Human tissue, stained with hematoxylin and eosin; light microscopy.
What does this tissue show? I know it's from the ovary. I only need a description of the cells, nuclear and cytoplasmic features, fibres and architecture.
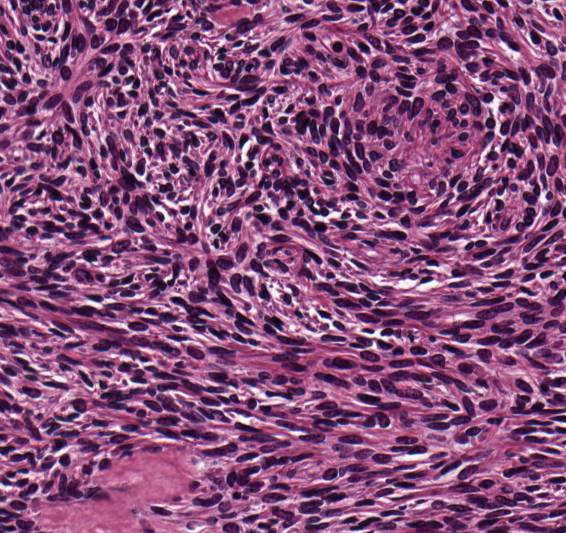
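Spindle cells, densely packed, fill the entire field; no epithelium or glands. Nuclei elongated, darkly stained, tapered at the ends. Cytoplasm scant, pale pink; cell borders indistinct. Bottom left edge: small pink acellular patch.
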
